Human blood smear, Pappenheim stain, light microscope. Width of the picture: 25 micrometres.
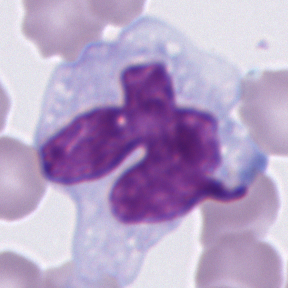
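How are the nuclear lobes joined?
By broad bands of nucleus, not thin threads.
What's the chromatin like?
Fairly fine and lacy rather than coarsely clumped.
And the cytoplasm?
Pale greyish blue, with small clear vacuoles scattered through it.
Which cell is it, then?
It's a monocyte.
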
